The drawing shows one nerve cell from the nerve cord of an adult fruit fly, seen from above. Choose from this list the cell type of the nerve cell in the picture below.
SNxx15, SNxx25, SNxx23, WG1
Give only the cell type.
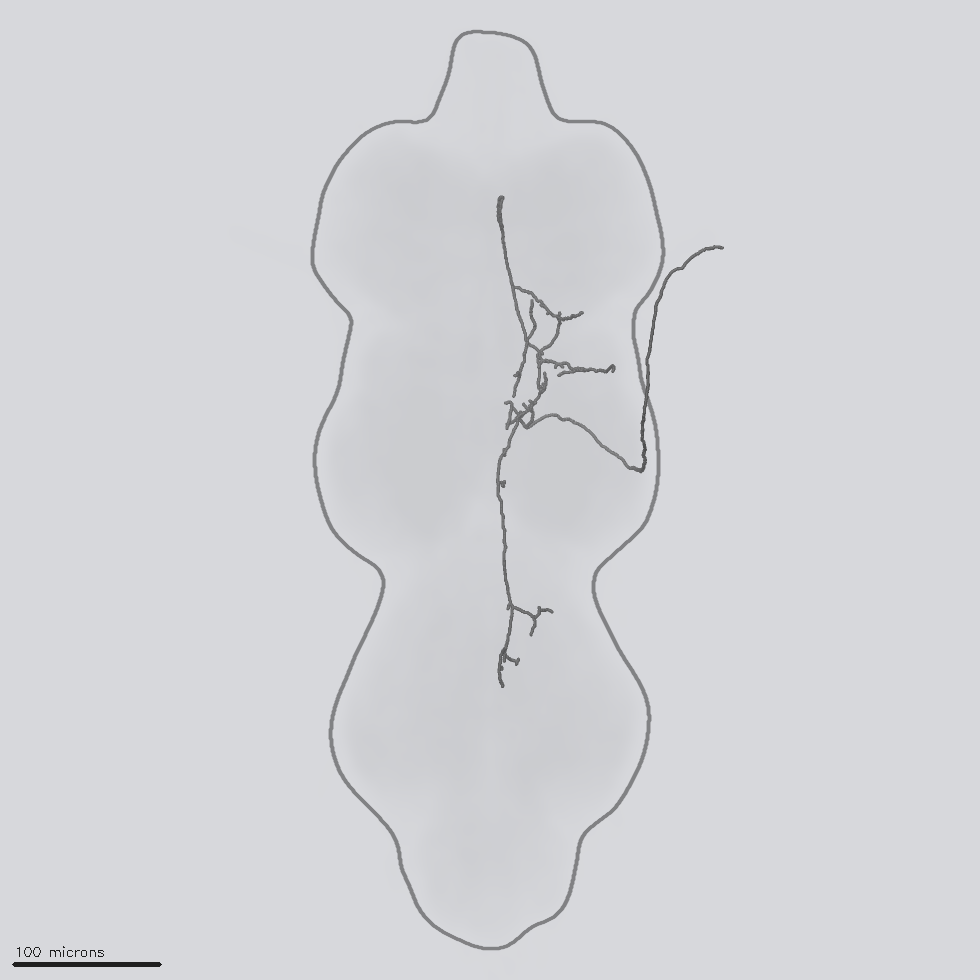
SNxx25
